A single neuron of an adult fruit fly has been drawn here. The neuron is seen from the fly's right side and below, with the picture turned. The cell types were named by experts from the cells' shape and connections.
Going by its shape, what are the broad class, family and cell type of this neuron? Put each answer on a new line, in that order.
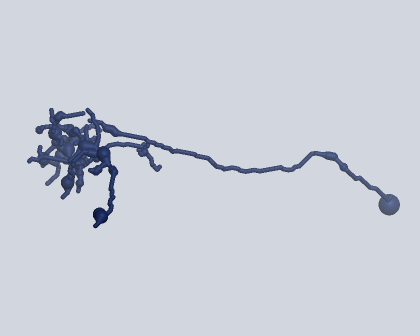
optic-lobe intrinsic neuron
Cm
Cm2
